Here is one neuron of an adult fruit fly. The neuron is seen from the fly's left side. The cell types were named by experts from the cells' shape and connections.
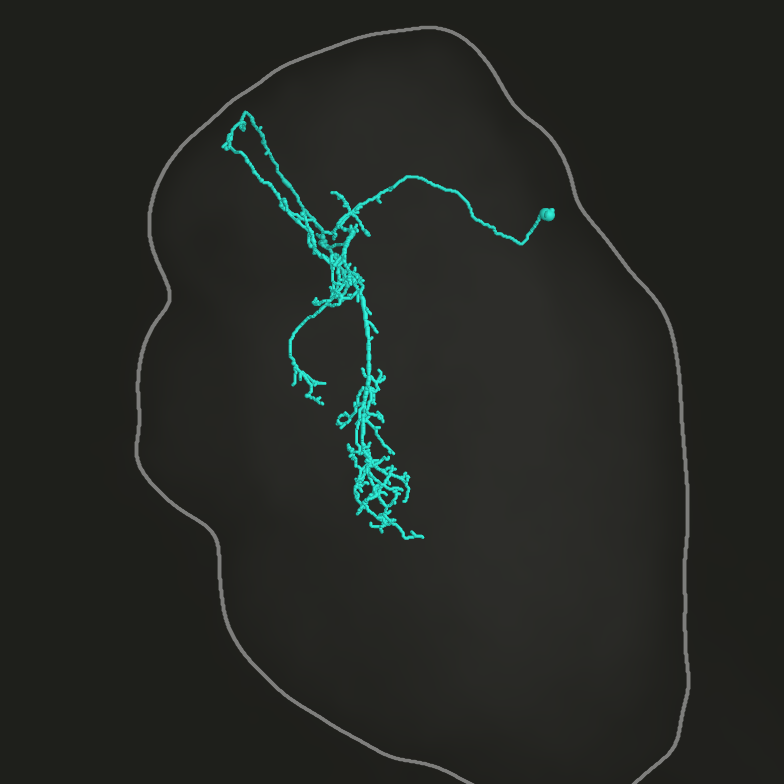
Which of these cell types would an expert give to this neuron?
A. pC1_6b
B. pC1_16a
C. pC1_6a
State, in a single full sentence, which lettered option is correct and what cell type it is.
Option C, pC1_6a, is the cell type of the neuron.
